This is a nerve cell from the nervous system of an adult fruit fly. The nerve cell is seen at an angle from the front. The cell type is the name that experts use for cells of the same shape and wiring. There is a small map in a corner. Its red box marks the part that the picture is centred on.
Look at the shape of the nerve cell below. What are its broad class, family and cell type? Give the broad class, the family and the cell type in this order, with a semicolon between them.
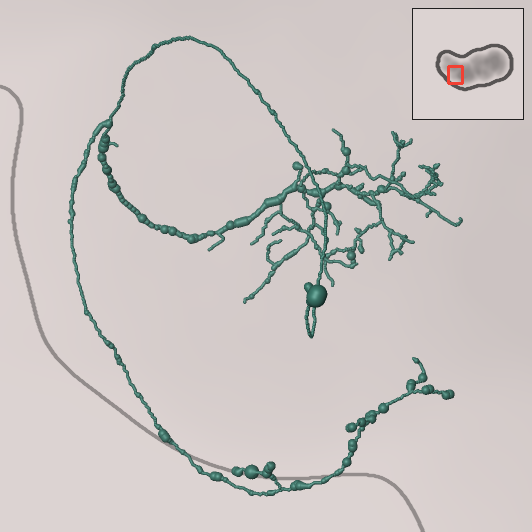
nerve-cord intrinsic neuron; hemilineage 08A; IN08A041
